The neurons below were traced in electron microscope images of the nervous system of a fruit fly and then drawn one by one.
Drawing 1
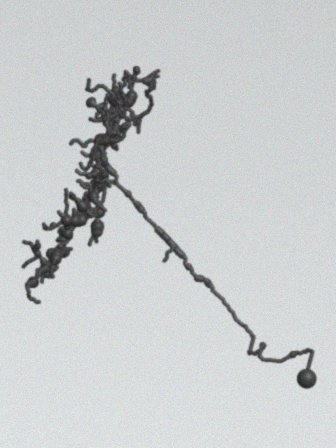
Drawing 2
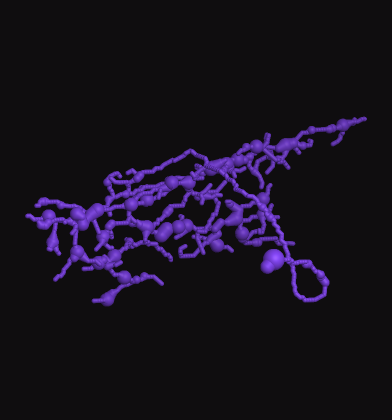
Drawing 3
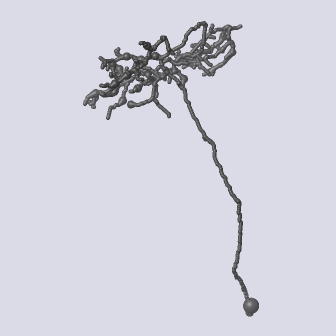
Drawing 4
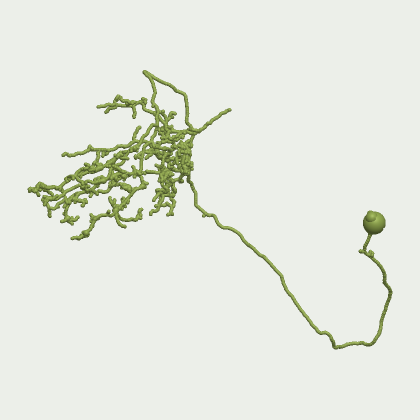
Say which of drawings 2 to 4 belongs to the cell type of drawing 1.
Drawing 4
